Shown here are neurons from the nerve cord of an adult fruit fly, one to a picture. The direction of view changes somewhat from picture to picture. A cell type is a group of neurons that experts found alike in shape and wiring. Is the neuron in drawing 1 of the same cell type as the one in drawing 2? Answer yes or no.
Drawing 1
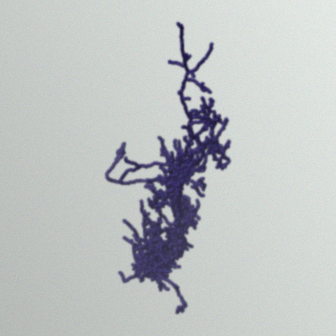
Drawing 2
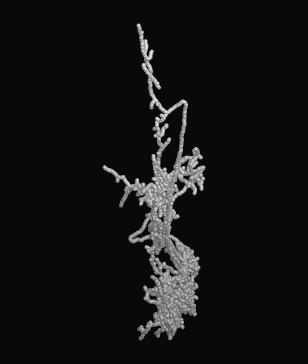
yes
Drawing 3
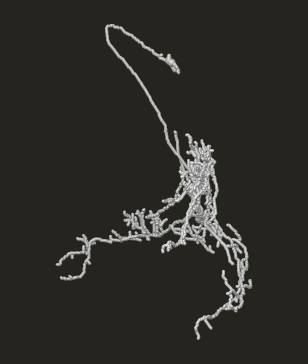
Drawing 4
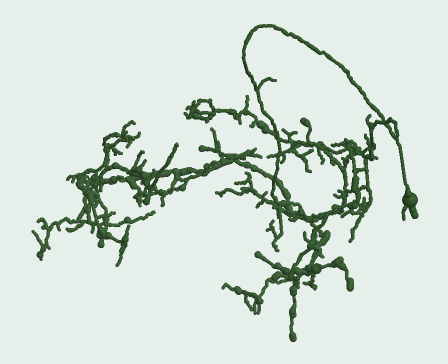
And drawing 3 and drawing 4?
yes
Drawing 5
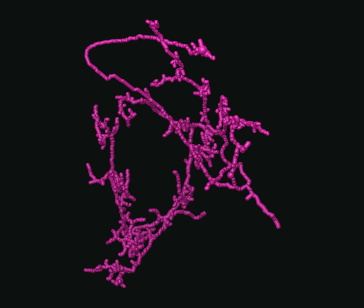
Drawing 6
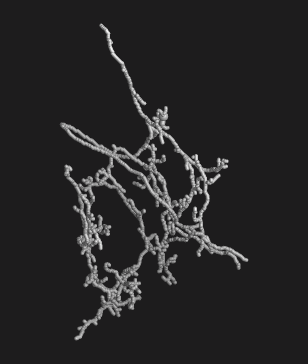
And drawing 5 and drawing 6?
yes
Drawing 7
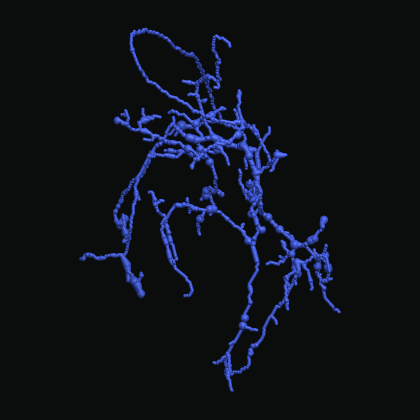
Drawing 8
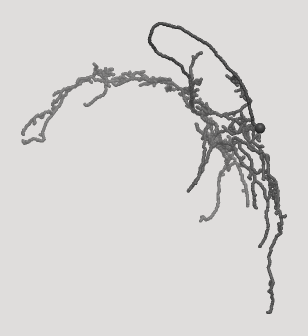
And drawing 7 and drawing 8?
no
